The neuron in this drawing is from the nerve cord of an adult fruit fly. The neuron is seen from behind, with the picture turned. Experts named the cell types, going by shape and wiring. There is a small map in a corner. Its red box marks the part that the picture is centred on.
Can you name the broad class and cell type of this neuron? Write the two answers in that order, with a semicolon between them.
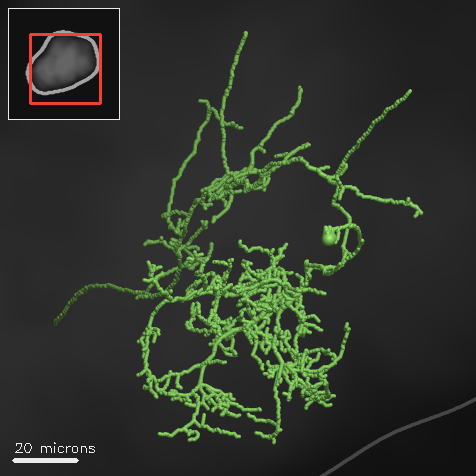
ascending neuron; ANXXX132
